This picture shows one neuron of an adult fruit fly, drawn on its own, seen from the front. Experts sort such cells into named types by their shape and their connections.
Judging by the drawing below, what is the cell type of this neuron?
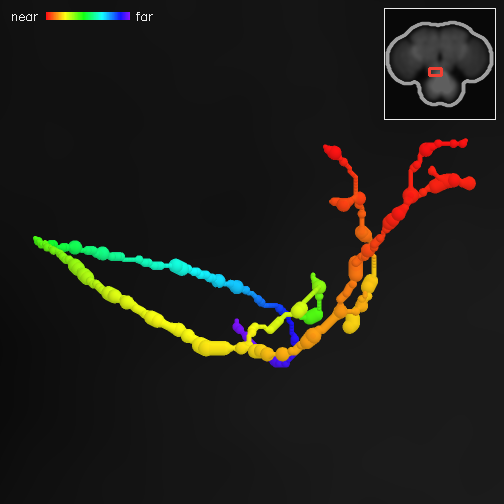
BM_Vt_PoOc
